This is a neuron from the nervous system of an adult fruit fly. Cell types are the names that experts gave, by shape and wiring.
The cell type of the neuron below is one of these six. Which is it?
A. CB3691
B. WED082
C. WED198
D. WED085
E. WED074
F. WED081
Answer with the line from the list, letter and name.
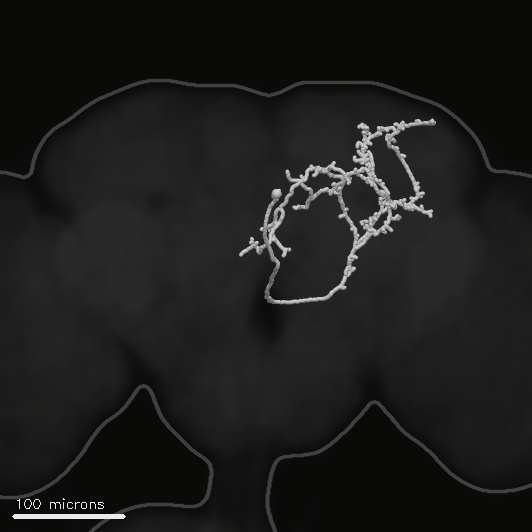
A. CB3691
